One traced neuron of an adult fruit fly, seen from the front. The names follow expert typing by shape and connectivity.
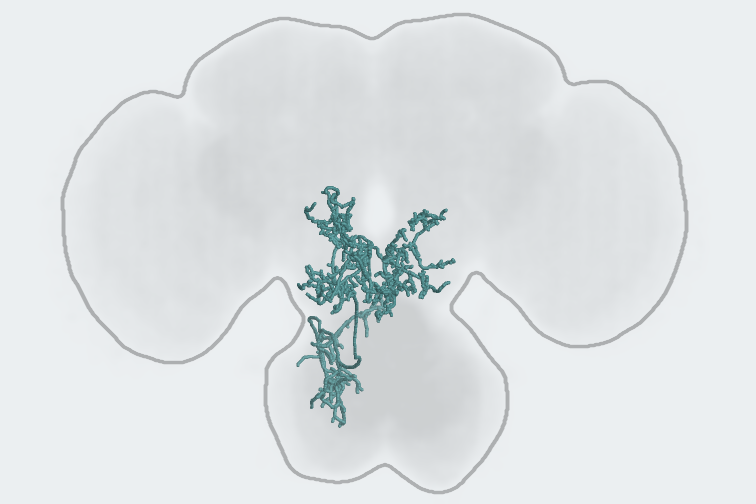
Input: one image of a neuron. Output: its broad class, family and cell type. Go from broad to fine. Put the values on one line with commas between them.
descending neuron, hemilineage LB5, DNg109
